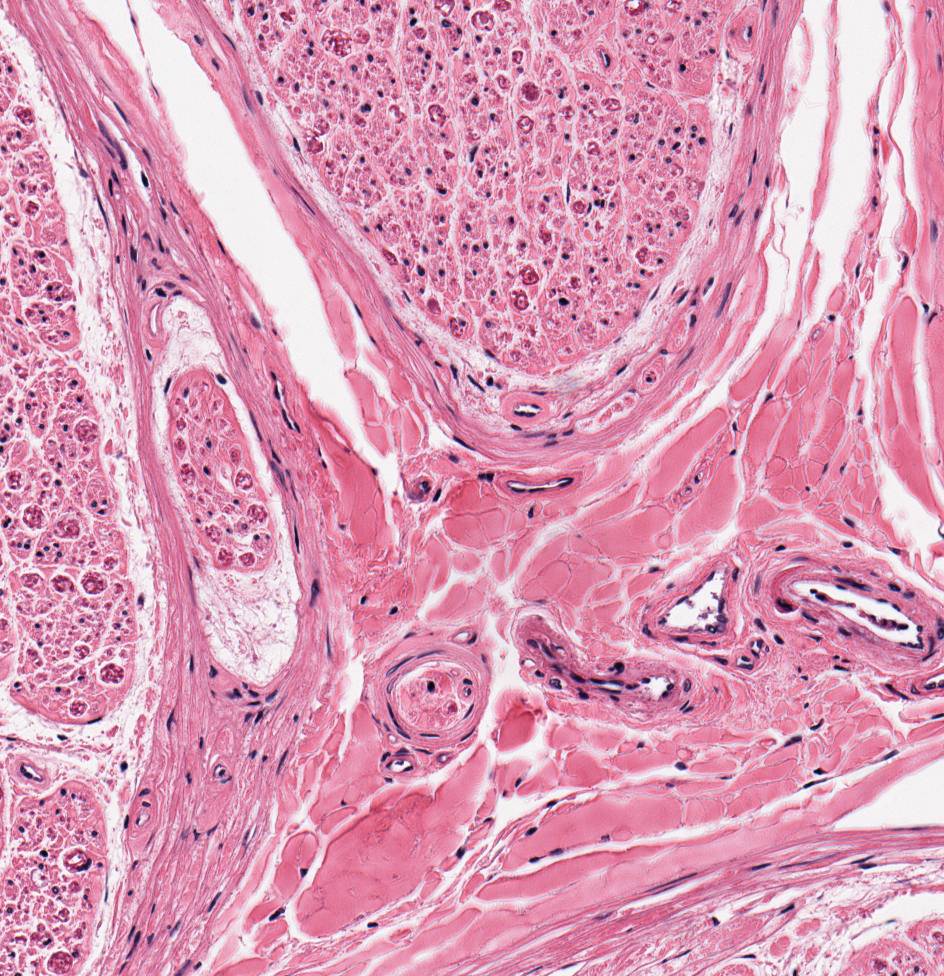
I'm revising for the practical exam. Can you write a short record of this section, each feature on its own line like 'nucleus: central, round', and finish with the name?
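Fibres: many small round cross-cut profiles inside fascicles, small dark nuclei scattered between.
Sheath: layered flattened cells, elongated dark nuclei, curving round large upper fascicle.
Small fascicle: oval, left middle, in pale loose lightly stained space within its sheath.
Clefts: empty, white, from tissue separation, upper field beside large fascicle.
Name: tibial nerve.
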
